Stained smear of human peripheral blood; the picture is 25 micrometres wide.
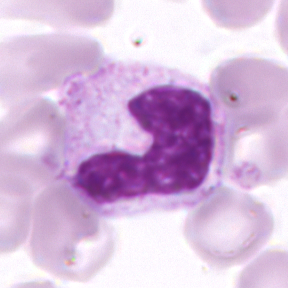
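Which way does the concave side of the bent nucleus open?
Toward the upper left.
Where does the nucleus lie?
Off-centre, toward the lower right.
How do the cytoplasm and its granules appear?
The cytoplasm is plentiful and pale pinkish-lilac, with fine pinkish-violet granules scattered through it.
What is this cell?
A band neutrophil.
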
